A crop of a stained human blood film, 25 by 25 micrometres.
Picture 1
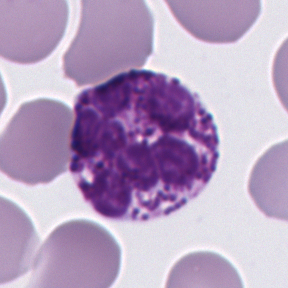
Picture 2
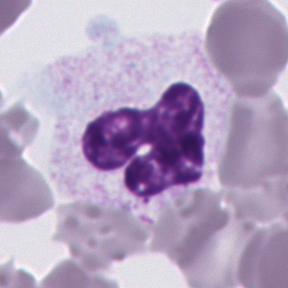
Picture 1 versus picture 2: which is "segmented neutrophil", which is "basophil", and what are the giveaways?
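Picture 1 shows a basophil and picture 2 a segmented neutrophil. The basophil, about 14 micrometres across, has coarse dark purple granules scattered throughout; the segmented neutrophil has fine pink-violet granules scattered through its cytoplasm.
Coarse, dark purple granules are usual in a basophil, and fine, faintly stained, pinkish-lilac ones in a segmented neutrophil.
In the basophil, granules lie over the nucleus and blur its outline.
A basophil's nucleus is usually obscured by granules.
Between its granules the cytoplasm is pale, almost colourless, and the chromatin in its lobes is dense and dark purple. The segmented neutrophil's chromatin is dark purple and densely clumped, with no nucleoli visible.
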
